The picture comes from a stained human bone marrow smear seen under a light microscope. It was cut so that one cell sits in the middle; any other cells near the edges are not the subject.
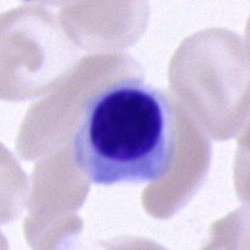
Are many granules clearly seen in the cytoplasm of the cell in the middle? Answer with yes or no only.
No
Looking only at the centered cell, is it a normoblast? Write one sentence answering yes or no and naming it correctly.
Yes, shown in the middle of the crop is a normoblast.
